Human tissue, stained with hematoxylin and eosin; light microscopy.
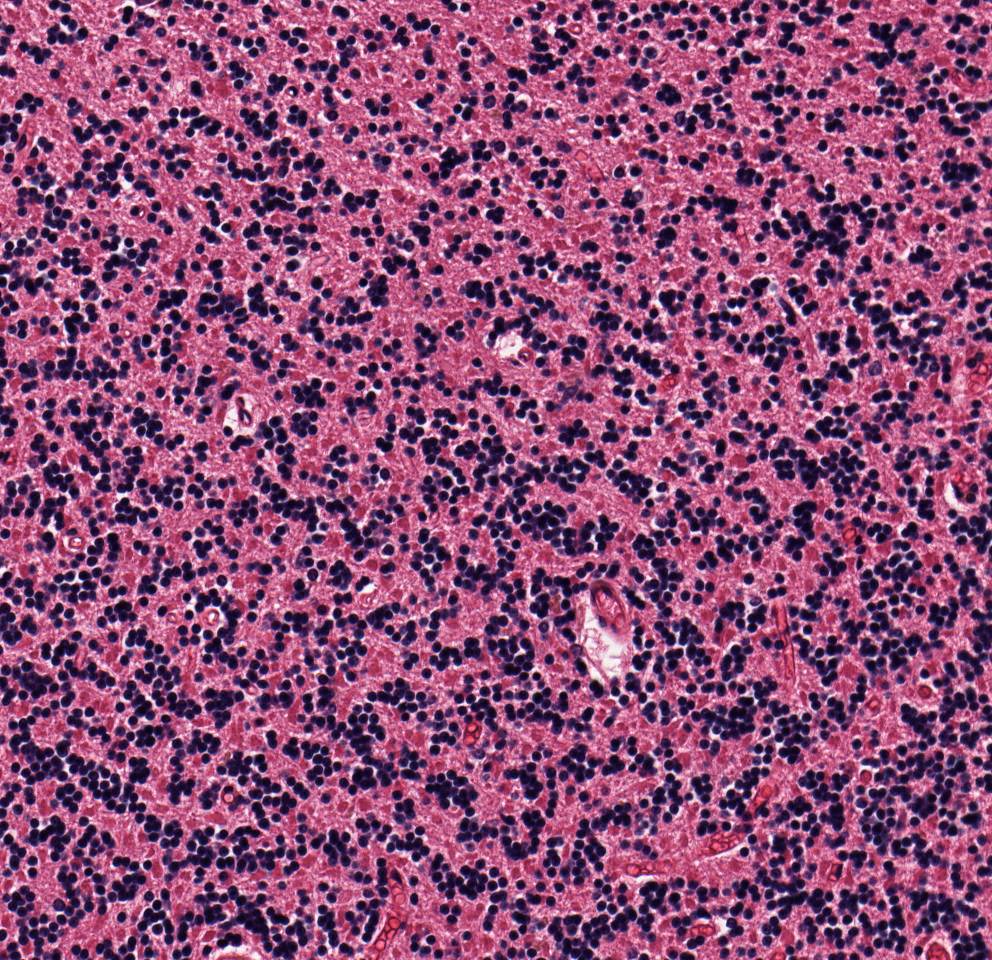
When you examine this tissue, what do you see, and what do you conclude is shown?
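Small round nuclei, densely packed, fill the whole field evenly from edge to edge; no layered boundary crosses it. Most cells have a small round dark blue-black nucleus with only a scant rim of cytoplasm. The nuclei form irregular clusters and cords, separated by small patches of finely fibrillary pink material without collagen bands. This is cerebellum.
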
